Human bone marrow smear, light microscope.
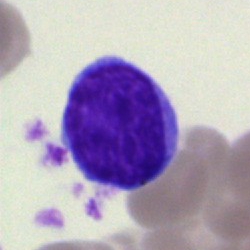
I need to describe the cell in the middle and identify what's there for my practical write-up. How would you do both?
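Oval, smooth outline. Nucleus surrounded by a very thin rim of cytoplasm, blue in colour. Chromatin fine and evenly spread; no coarse dark clumps. Cell: lymphocyte.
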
